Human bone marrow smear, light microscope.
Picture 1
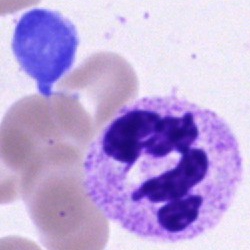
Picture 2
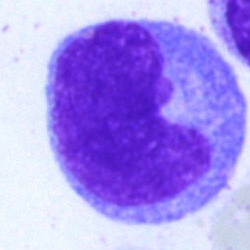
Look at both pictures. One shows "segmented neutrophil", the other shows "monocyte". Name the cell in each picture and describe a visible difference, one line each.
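The cell in picture 1 is a segmented neutrophil. The cytoplasm is abundant and pale pinkish-lilac.
The cell in picture 2 is a monocyte. The nucleus fills most of the cell and lies toward the left.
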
